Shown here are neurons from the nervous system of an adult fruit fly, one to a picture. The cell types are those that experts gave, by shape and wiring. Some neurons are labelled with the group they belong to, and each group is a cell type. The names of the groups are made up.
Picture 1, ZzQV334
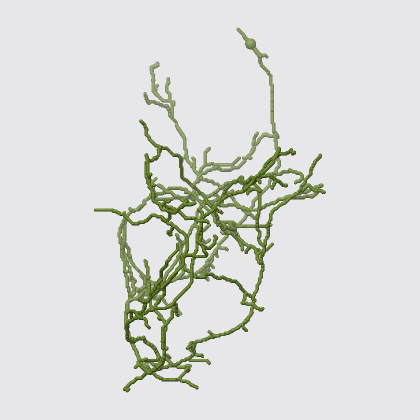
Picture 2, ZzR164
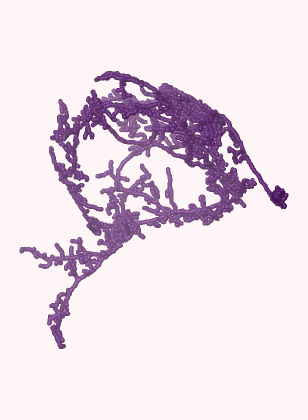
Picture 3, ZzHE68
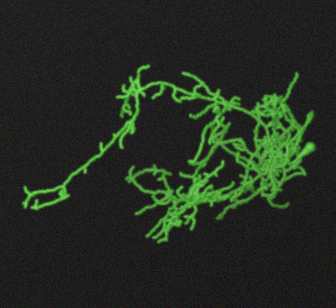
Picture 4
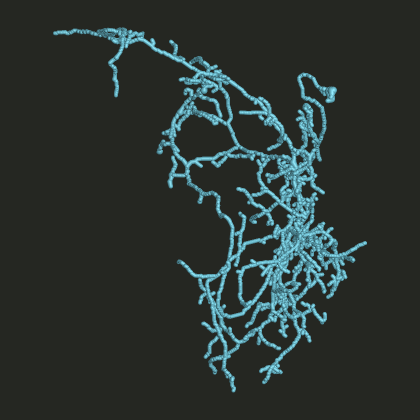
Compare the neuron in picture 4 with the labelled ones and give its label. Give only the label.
ZzHE68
